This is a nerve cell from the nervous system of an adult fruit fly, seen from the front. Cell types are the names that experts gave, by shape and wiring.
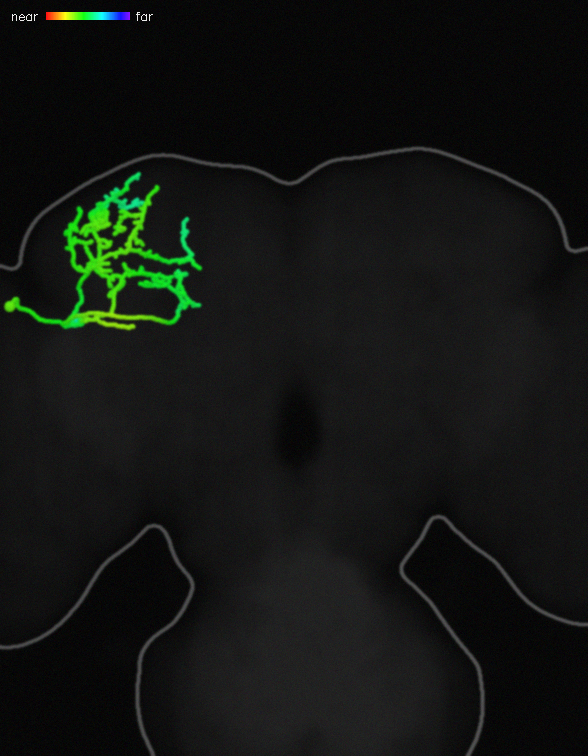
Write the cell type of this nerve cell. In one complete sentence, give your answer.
The nerve cell is typed under the name SLP229.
